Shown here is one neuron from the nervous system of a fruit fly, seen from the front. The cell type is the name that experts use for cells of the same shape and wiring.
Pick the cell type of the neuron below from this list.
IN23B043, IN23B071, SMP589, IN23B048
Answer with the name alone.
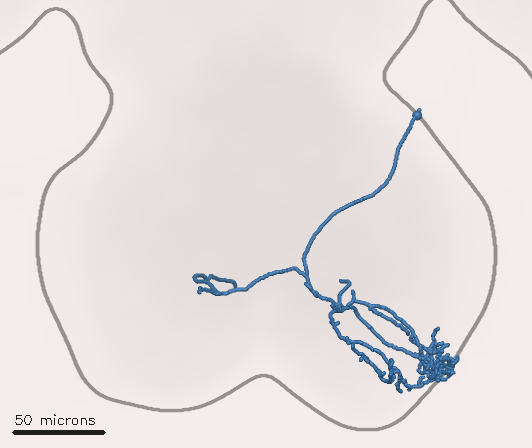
IN23B048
